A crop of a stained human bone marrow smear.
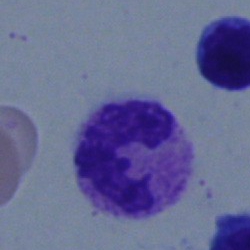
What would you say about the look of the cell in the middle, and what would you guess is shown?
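In outline the cell is roughly round. Its nucleus is deeply indented into a curved, C-like shape, and the indentation opens toward the right side of the cell. The chromatin is dark purple and coarsely clumped. This is a band neutrophil.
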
